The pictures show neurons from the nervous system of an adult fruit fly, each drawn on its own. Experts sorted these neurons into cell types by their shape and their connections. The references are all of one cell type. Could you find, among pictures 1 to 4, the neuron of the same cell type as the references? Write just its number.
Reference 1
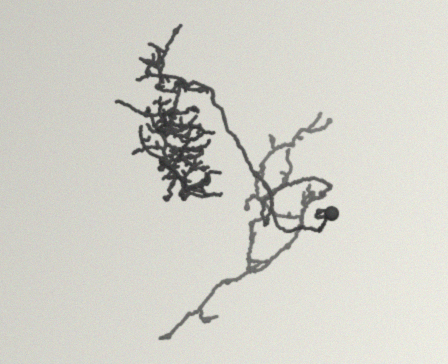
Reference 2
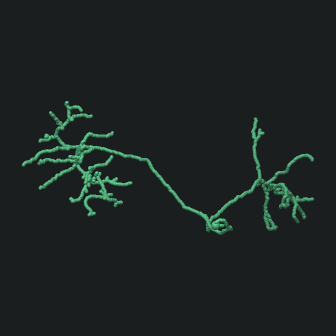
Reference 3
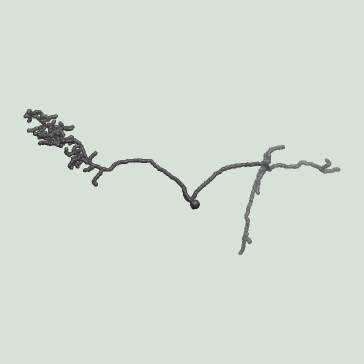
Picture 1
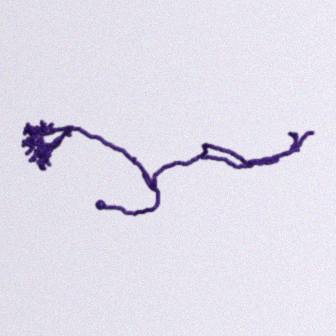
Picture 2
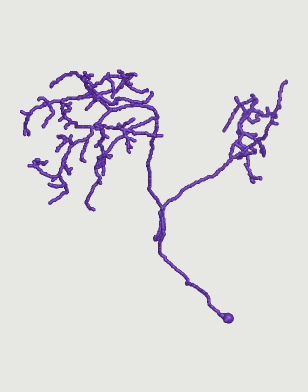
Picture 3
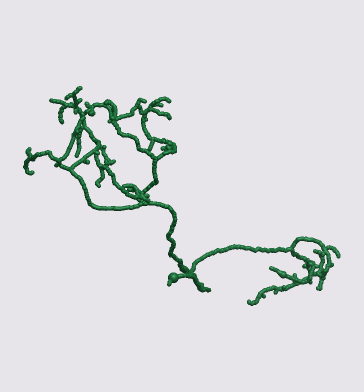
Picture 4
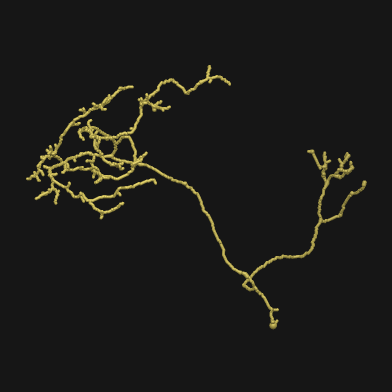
2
